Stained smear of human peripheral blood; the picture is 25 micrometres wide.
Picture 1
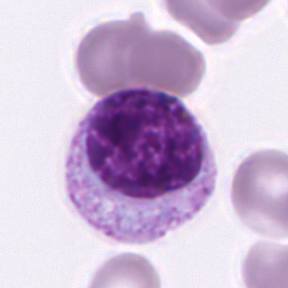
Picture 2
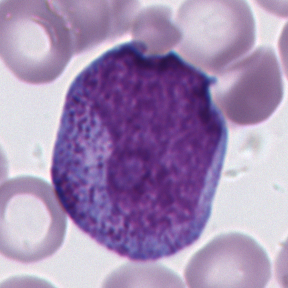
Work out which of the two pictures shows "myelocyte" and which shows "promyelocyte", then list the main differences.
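Picture 1 shows a myelocyte and picture 2 a promyelocyte. Their chromatin differs: coarse dark purple clumps separated by paler streaks in picture 1, fine stippling rather than coarse clumps in picture 2. The myelocyte, about 14 micrometres across, has a round nucleus about 10 micrometres across, without notch or indentation, that lies toward the top of the cell and fills about 60% of its area, leaving a broader band of cytoplasm below than above. That cytoplasm is sprinkled with fine purple granules.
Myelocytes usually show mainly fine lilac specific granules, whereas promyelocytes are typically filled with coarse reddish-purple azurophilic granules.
The promyelocyte has an oval outline, taller than wide, and a faint rounded area just below the centre of its nucleus. No clear vacuoles are seen in it.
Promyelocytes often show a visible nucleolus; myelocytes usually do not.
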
